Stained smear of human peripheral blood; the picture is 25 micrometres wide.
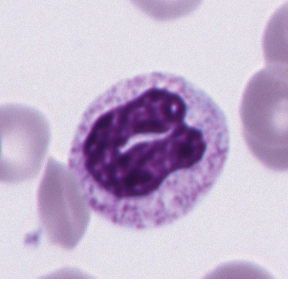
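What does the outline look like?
Round and smooth.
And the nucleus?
One irregular mass with a lobed, notched edge and a narrow pale slit across its middle.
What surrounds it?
A pale pinkish-lilac rim of cytoplasm.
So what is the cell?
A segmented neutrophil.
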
